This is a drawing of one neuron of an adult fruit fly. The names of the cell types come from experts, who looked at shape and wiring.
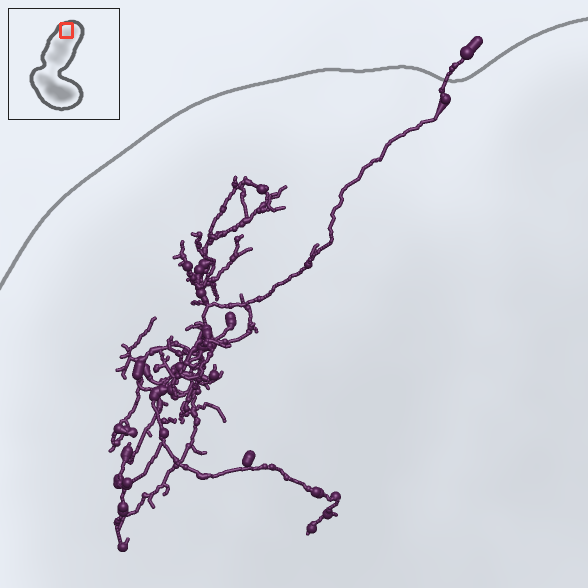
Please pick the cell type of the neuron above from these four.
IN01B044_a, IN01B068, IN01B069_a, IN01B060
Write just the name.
IN01B068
